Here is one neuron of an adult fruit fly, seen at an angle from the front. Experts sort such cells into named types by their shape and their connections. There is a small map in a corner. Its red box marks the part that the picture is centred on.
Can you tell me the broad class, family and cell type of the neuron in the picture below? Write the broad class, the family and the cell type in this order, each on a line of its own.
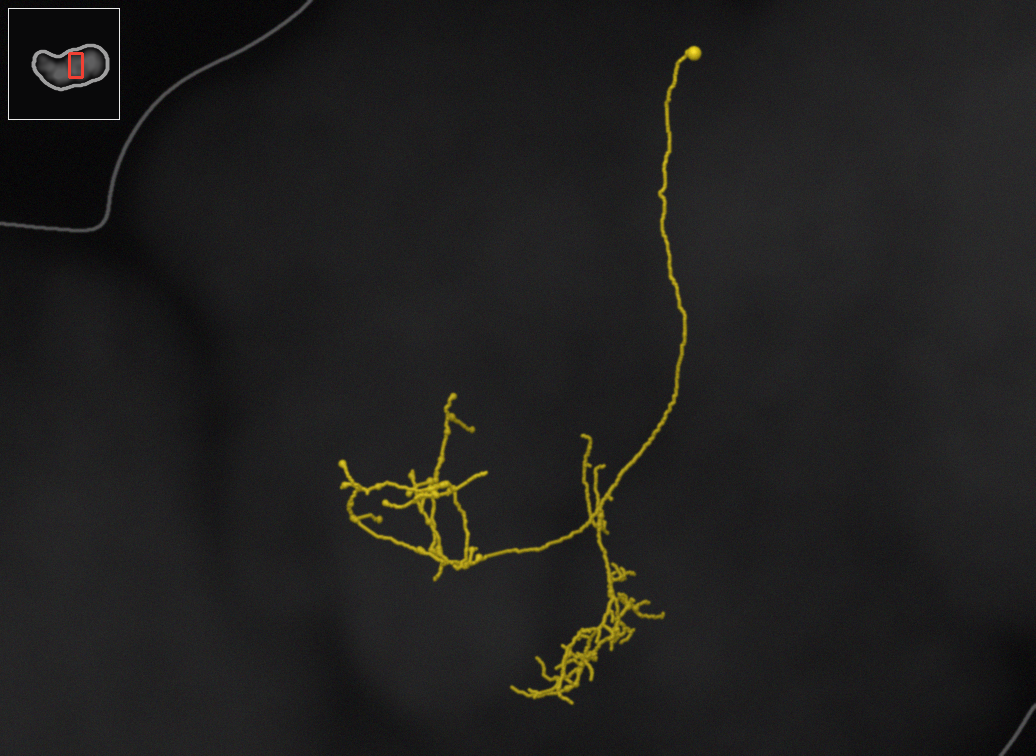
central-brain intrinsic neuron
hemilineage DM1_antero_ventral
WED102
